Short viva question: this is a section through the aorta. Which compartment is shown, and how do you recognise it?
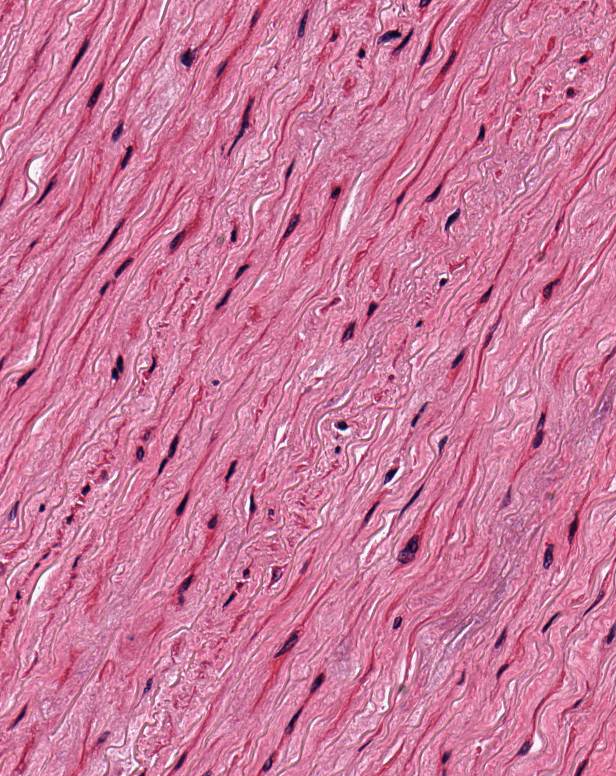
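Tunica media fills this field: parallel pink fibres run diagonally from lower left to upper right, on a wavy rather than straight course.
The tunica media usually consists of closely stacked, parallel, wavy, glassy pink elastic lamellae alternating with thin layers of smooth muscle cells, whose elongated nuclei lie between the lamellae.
Here the dark, elongated nuclei lie along the line of the fibres, and narrow clear slit-like clefts separate the fibres along their length.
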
